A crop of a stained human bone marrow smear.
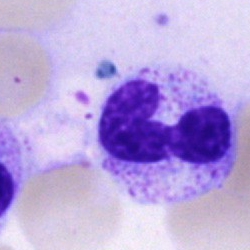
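Band neutrophil: notice how the nucleus sits toward the top, leaving a wider band of cytoplasm below it. Its chromatin is dark purple and condensed. The cytoplasm is pale lilac and filled with many fine pink-violet granules.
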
